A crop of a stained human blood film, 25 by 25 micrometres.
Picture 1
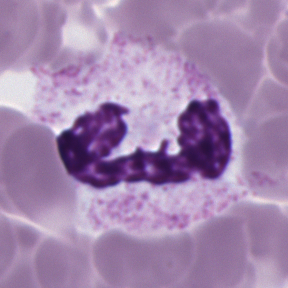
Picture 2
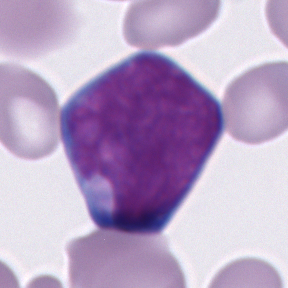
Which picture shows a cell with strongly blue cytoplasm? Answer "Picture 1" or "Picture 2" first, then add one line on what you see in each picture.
Picture 2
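What picture 1 shows: Abundant pale, nearly colourless cytoplasm surrounds the nucleus.
What picture 2 shows: The cytoplasm stains deep blue.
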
